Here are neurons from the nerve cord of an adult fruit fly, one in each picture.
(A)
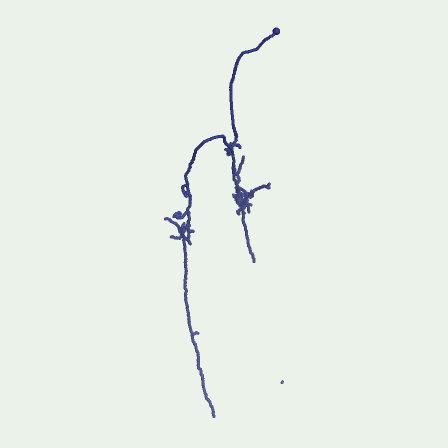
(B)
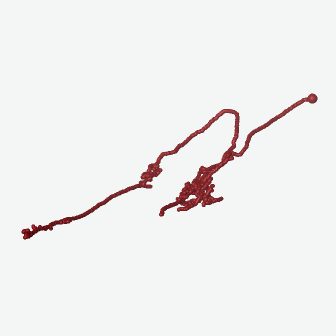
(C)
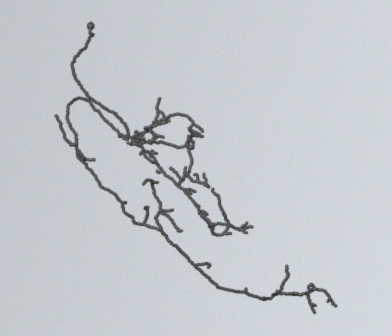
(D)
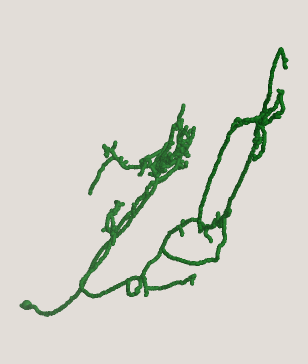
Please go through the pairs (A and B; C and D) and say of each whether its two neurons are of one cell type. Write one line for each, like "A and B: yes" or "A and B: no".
A and B: yes
C and D: no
